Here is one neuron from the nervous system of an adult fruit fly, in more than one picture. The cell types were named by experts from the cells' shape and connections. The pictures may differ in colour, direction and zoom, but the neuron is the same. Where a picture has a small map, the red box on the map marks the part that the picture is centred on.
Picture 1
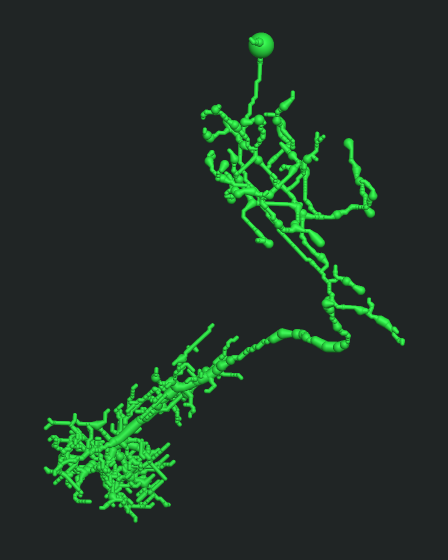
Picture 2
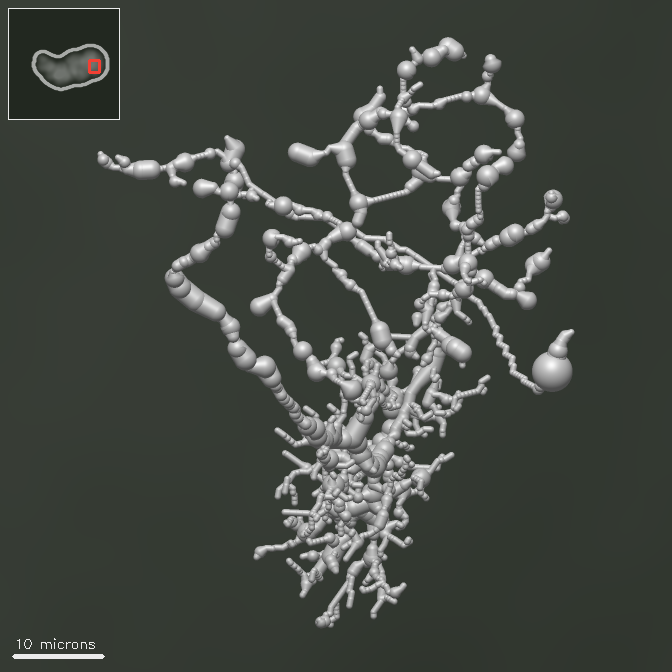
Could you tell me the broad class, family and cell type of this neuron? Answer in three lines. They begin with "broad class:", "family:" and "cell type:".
broad class: visual projection neuron
family: hemilineage VPNv1
cell type: LC17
